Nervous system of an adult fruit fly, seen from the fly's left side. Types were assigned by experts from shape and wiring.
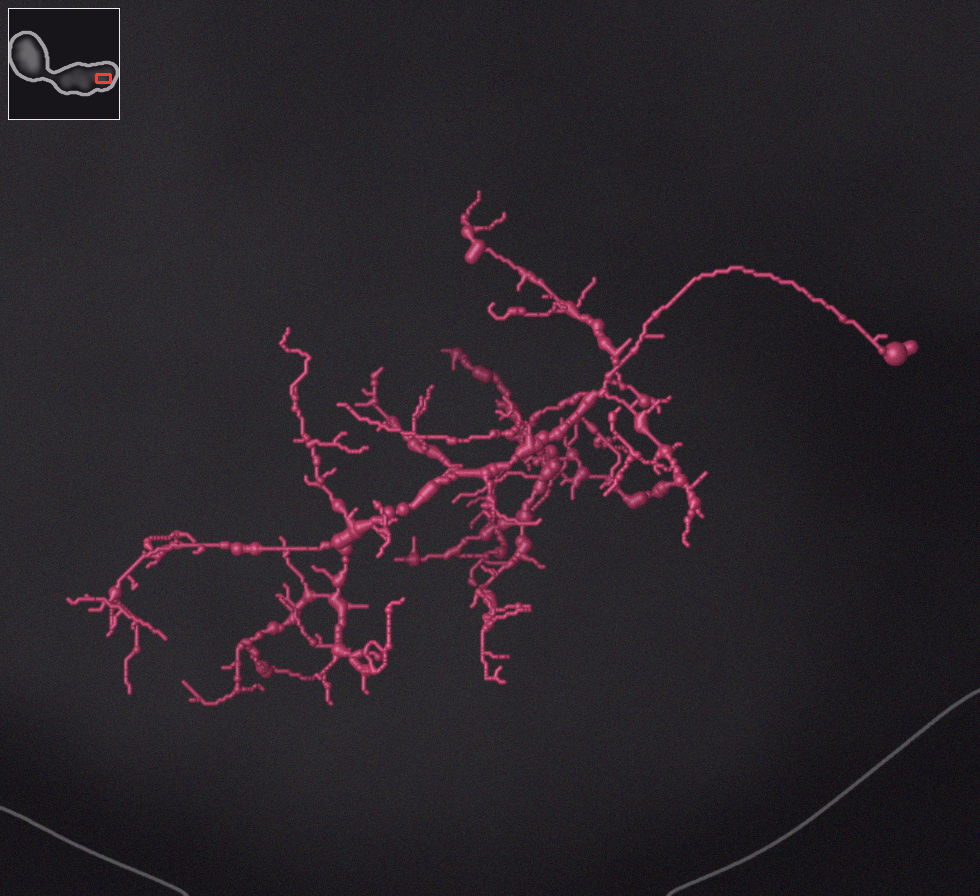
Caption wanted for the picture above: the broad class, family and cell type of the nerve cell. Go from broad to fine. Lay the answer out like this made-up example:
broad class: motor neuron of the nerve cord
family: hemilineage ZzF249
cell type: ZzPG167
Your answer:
broad class: nerve-cord intrinsic neuron
family: hemilineage 20A.22A
cell type: IN20A.22A054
